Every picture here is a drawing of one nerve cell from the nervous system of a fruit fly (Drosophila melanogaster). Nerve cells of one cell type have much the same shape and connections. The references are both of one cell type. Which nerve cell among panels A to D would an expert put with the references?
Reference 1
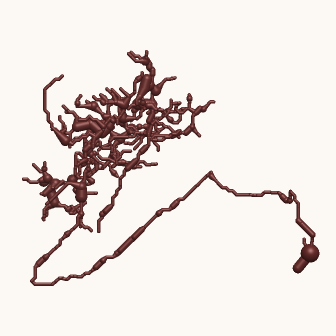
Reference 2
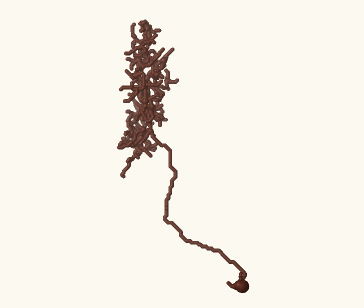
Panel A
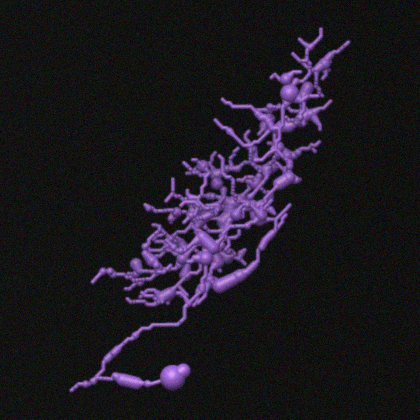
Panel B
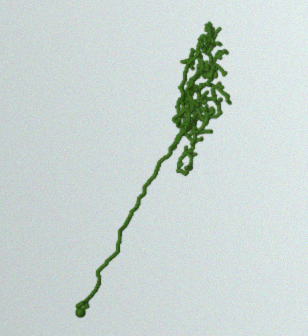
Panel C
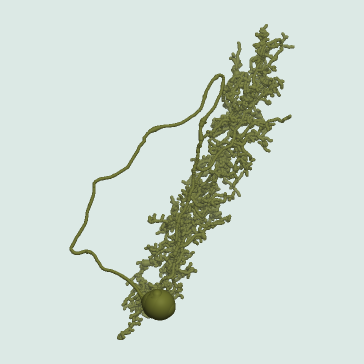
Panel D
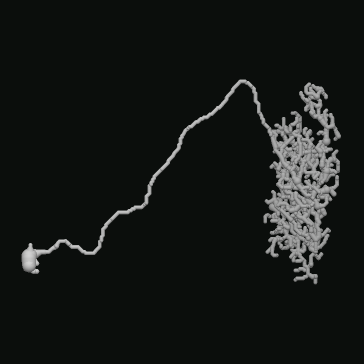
A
